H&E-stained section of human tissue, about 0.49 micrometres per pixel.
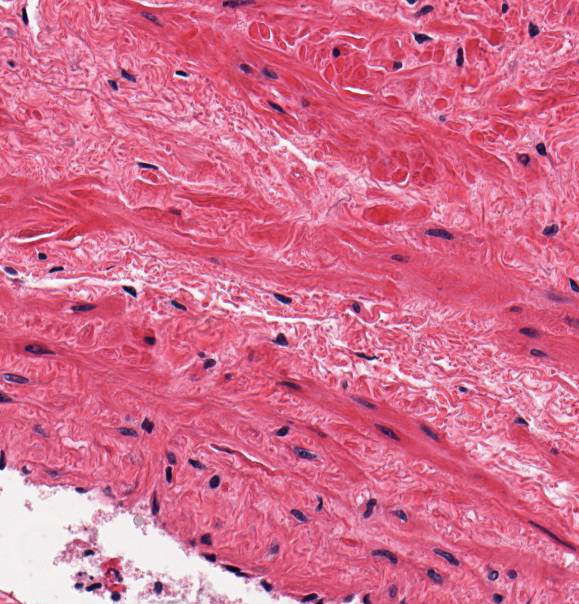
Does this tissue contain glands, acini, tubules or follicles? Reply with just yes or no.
No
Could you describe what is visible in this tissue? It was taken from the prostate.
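Smooth muscle cells with pink cytoplasm make up the fibres. Their nuclei are elongated and cigar-shaped, lying parallel to the fibres. In the upper right, bundles cut across show rounded cell profiles. Between the muscle bundles lies paler pink connective tissue, wavy and loosely arranged.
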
